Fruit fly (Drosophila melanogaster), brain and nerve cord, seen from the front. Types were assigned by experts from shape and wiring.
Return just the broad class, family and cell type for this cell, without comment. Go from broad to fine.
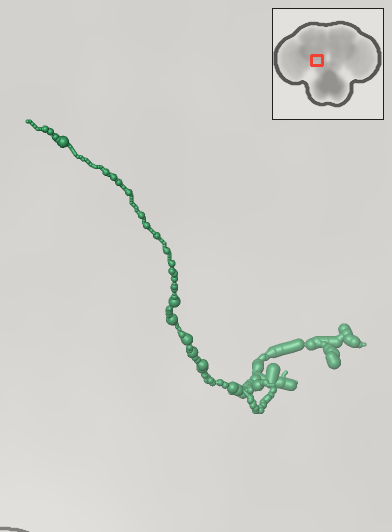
sensory neuron entering the brain; class mechanosensory; JO-ED2_c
